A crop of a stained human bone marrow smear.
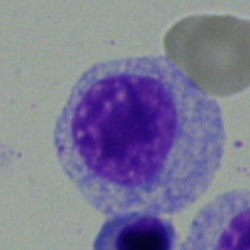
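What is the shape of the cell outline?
Roughly round, with a slightly uneven, bumpy edge.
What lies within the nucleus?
Several small pale spots are scattered through it.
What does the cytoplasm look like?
It is abundant and pale blue-grey, with a mottled texture and no distinct coarse coloured granules.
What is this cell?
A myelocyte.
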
